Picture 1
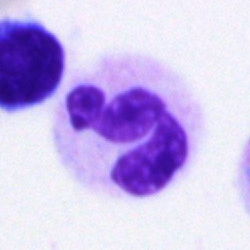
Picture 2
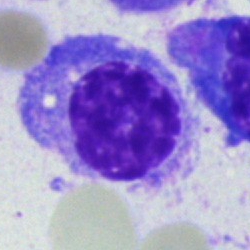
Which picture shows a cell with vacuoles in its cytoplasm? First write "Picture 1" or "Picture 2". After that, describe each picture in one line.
Picture 2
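What picture 1 shows: No vacuoles are seen in the cytoplasm.
What picture 2 shows: A small clear round vacuole lies in the cytoplasm to the left of the nucleus.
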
